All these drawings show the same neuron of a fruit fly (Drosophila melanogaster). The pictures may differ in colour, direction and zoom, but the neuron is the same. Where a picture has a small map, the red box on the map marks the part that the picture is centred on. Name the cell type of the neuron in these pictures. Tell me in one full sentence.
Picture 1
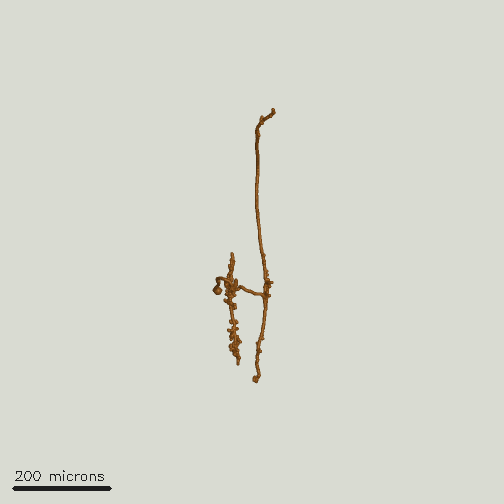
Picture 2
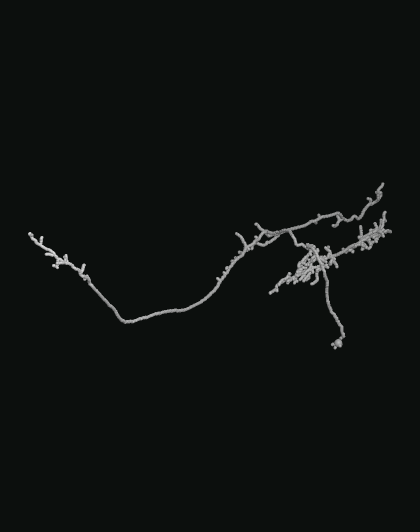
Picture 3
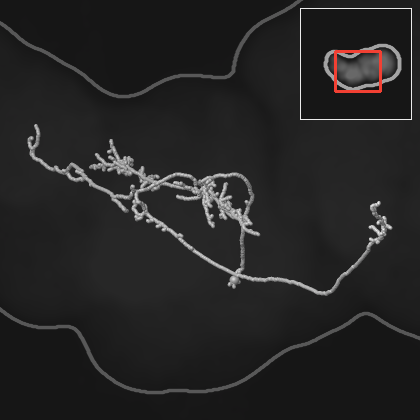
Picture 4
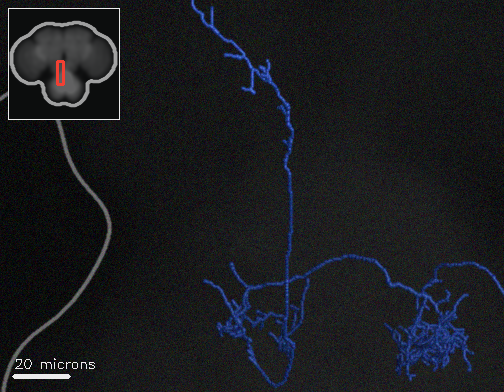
By type, the neuron is AN06A041.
